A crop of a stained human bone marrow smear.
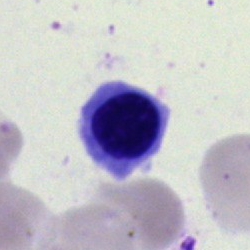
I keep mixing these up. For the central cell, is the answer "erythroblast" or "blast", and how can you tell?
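Erythroblast. Chromatin dense, staining a nearly uniform deep purple.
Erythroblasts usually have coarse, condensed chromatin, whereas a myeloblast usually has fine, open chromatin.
Outline angular, with several fairly straight edges rather than a smooth round contour. Cytoplasm blue-violet, its rim widest below the nucleus.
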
